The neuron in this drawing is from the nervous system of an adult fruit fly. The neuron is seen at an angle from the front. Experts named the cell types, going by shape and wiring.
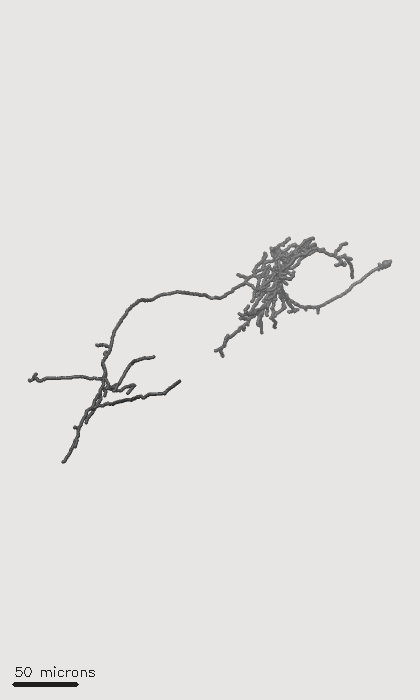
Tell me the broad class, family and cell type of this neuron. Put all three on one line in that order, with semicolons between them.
nerve-cord intrinsic neuron; hemilineage 27X; IN27X023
